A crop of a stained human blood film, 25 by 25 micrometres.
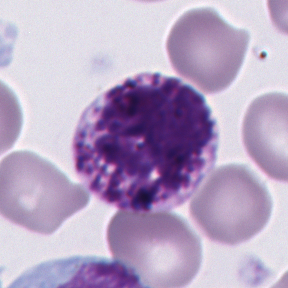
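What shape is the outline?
Round, with no projections on the surface.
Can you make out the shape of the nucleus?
No, the granules lie over it and hide it.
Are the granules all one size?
No, they vary in size.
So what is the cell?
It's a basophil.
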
